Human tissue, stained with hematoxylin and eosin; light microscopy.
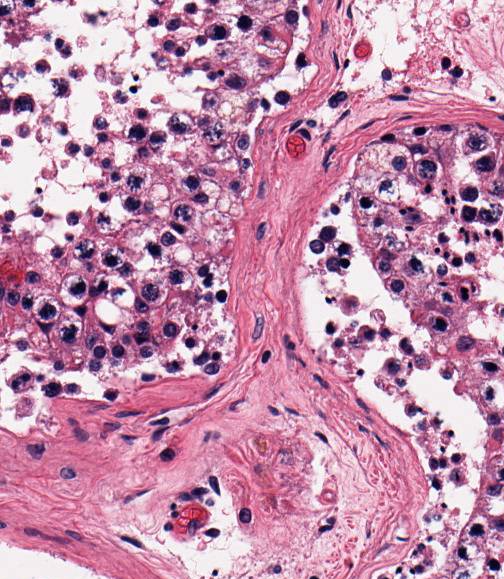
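Testis: a band of pink fibrous stroma runs from top centre to bottom, separating cell-filled compartments left and right. These hold many round cells with dark, round nuclei, loosely scattered rather than in an orderly lining. Some left-compartment cells have pale, vacuolated cytoplasm around a round nucleus. Stromal nuclei are elongated and spindle-shaped, lying along wavy pink collagen fibres.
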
